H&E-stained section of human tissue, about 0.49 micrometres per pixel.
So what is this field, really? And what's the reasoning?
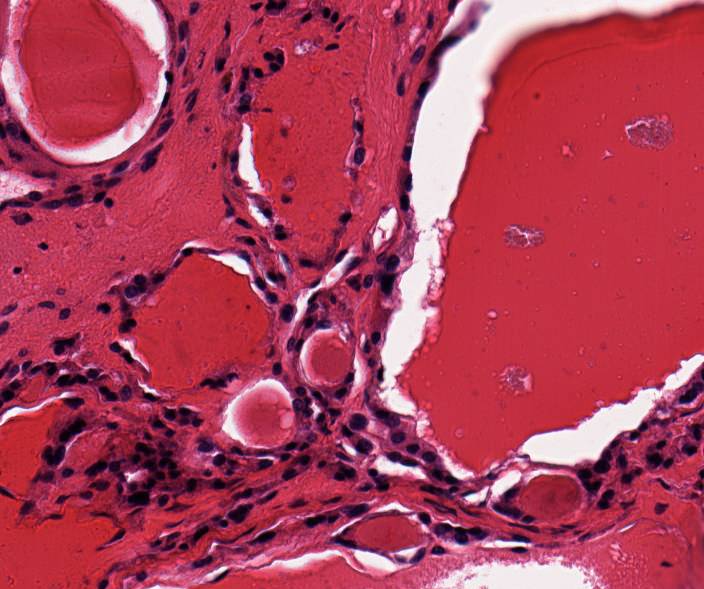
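The structure is the thyroid follicle: closed follicles of very unequal size, the largest occupying most of the right half. Small round follicles lie in the centre and lower centre, between the larger ones. The follicles contain homogeneous, deep pink-red colloid and are lined by a single layer of flattened epithelial cells with elongated nuclei.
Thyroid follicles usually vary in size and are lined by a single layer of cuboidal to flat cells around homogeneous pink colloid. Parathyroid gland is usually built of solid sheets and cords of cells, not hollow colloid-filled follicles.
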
